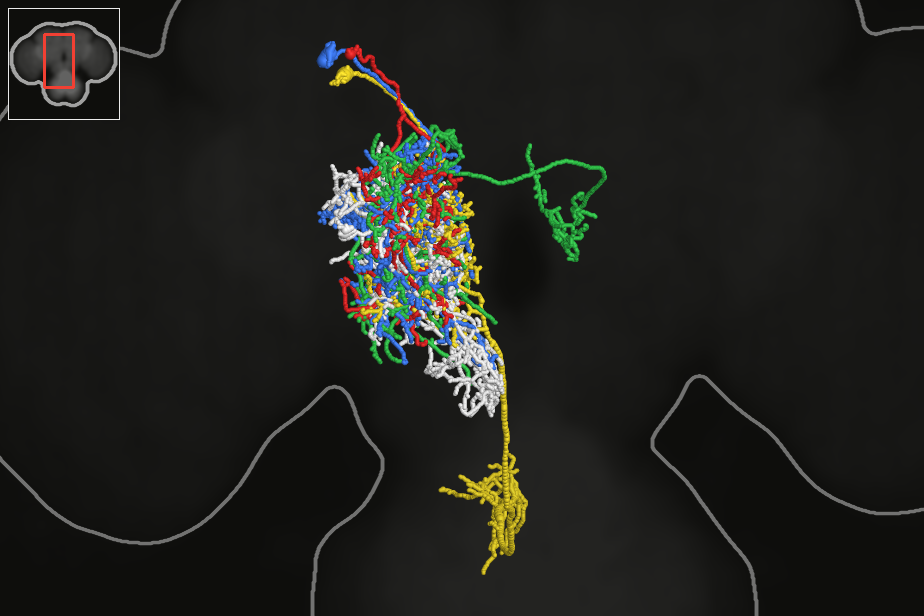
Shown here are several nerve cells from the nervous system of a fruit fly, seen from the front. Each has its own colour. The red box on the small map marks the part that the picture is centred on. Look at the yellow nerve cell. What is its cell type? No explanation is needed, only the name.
DNae002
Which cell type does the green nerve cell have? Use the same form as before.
PS233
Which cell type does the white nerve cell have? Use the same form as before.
PS059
